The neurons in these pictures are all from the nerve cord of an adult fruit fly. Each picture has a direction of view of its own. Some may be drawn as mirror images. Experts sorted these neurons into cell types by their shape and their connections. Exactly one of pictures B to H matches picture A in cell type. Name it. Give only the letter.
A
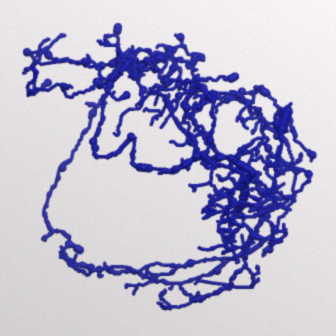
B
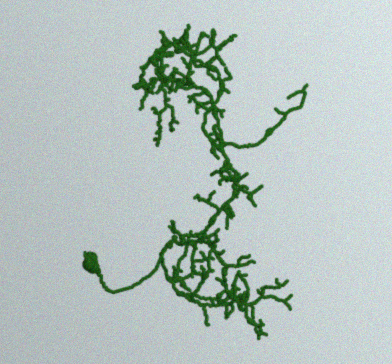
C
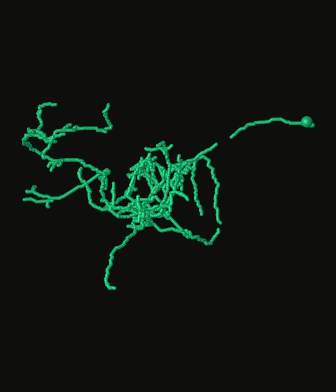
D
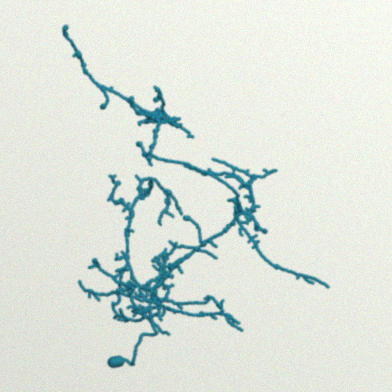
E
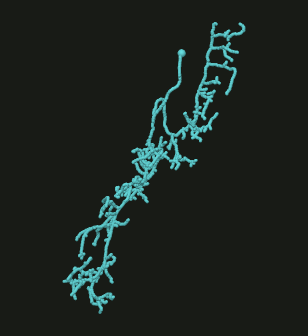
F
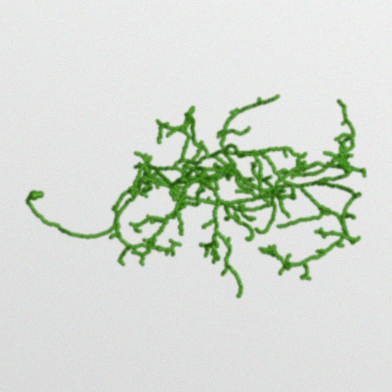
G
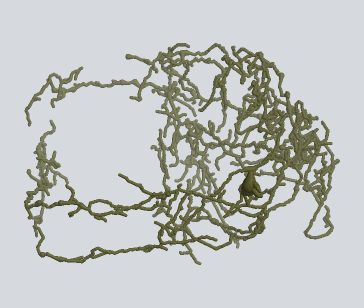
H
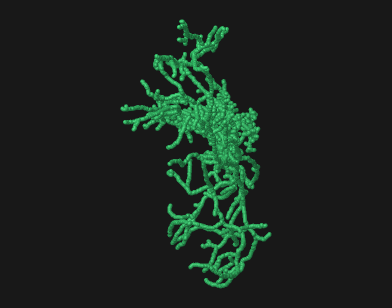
G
